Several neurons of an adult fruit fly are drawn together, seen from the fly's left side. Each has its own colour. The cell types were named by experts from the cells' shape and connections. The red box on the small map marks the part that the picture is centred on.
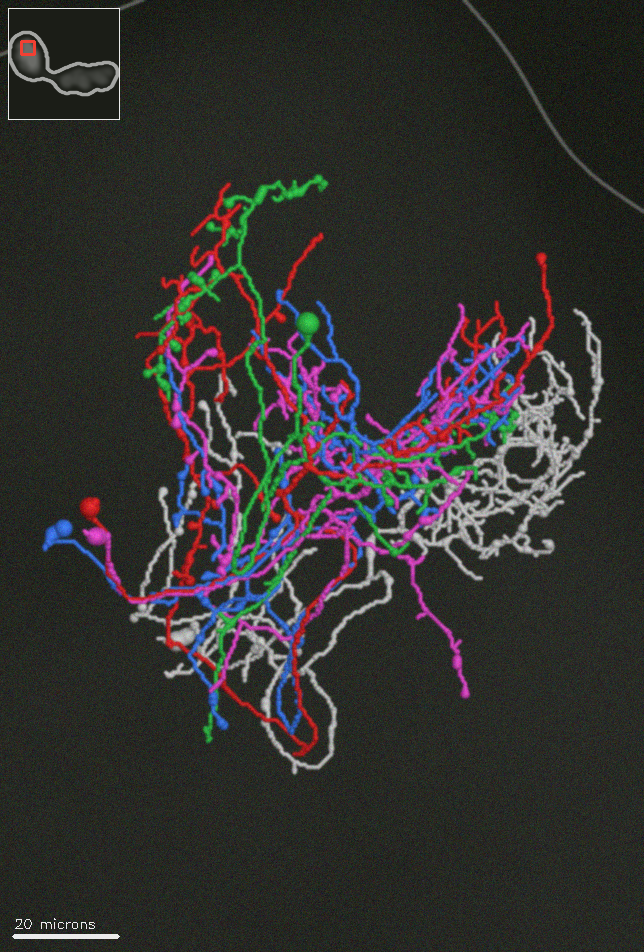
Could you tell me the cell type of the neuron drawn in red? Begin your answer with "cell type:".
cell type: LHAV2b10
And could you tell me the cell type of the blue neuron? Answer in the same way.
cell type: CB2877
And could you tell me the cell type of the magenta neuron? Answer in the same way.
cell type: LHAV2b11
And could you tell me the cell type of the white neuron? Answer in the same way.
cell type: LHAV2b6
